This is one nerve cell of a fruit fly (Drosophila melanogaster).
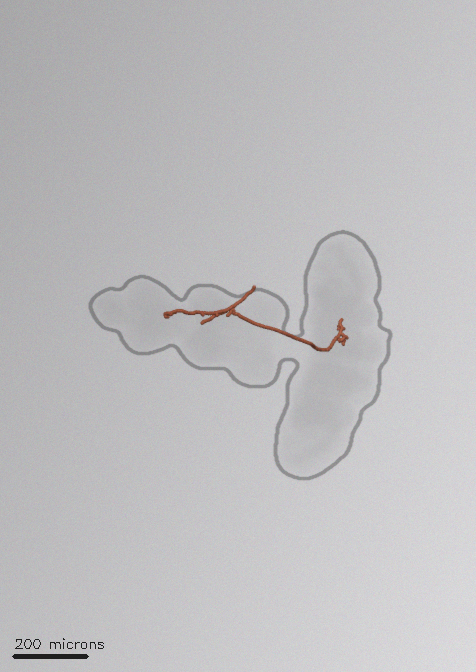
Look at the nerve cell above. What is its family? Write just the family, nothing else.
class mechanosensory proprioceptive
